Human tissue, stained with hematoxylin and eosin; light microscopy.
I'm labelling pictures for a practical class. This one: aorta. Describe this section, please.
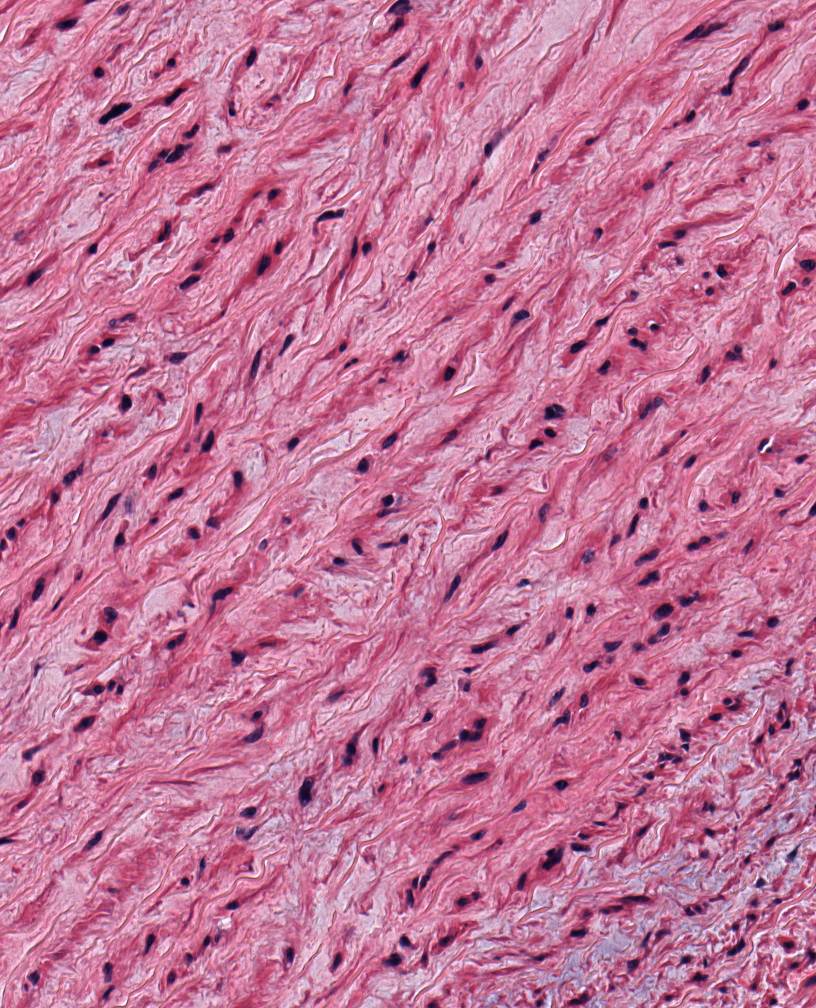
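Pale bluish ground substance lies between the fibres, most marked in the lower right corner. The cell bodies merge into the surrounding pink fibres, with no distinct cytoplasmic borders. No epithelium is present anywhere in the field, and no fat cells are present.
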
